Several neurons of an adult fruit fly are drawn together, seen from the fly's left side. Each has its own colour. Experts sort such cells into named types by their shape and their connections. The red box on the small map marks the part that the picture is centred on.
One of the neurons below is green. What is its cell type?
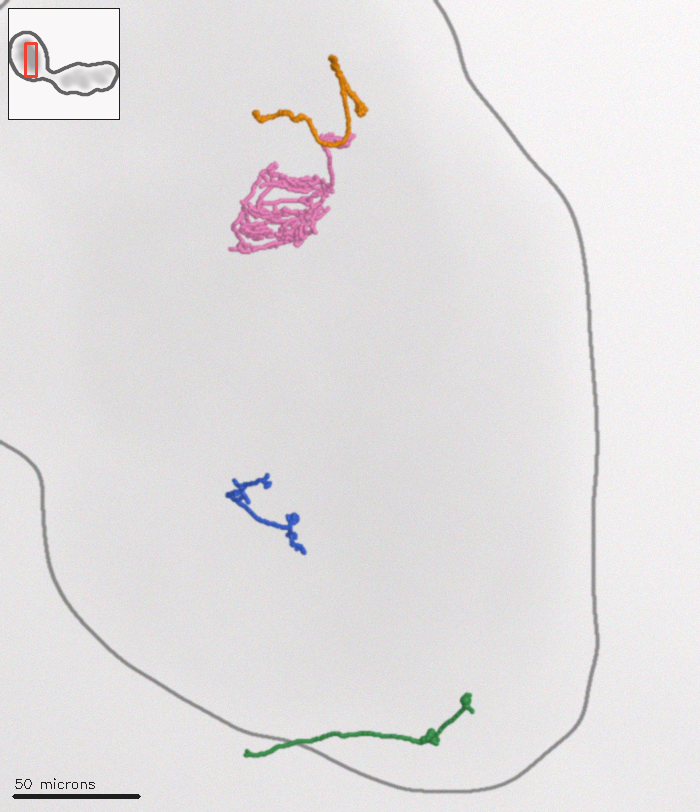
L1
